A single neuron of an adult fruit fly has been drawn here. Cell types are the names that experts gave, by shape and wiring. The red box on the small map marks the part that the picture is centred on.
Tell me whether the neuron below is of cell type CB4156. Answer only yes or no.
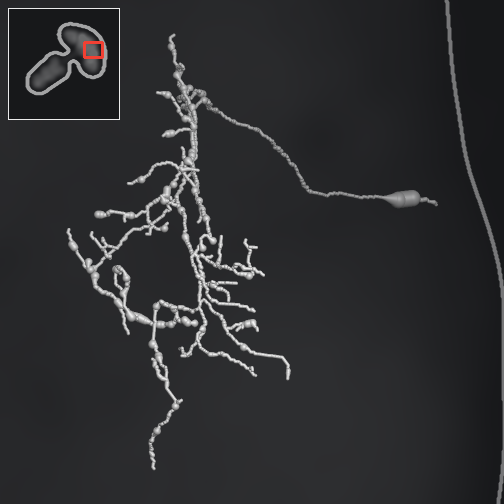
yes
